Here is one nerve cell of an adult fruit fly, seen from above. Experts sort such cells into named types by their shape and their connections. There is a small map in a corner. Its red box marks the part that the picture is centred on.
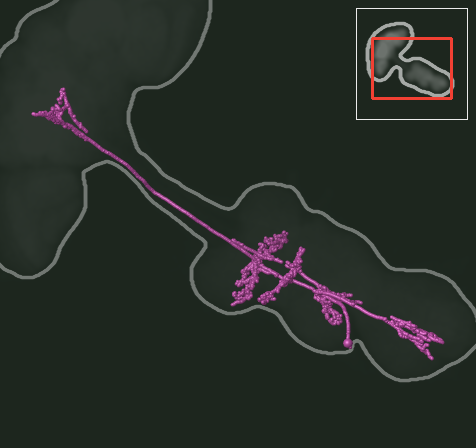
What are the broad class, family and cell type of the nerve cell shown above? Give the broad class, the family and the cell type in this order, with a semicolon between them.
ascending neuron; hemilineage 05B; AN05B023a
